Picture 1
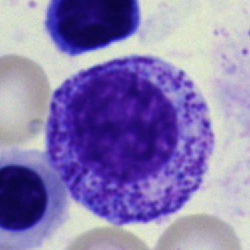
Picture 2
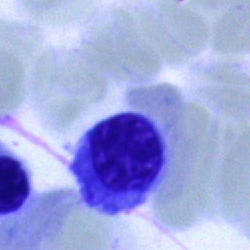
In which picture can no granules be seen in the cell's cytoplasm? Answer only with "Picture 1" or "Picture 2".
Picture 2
